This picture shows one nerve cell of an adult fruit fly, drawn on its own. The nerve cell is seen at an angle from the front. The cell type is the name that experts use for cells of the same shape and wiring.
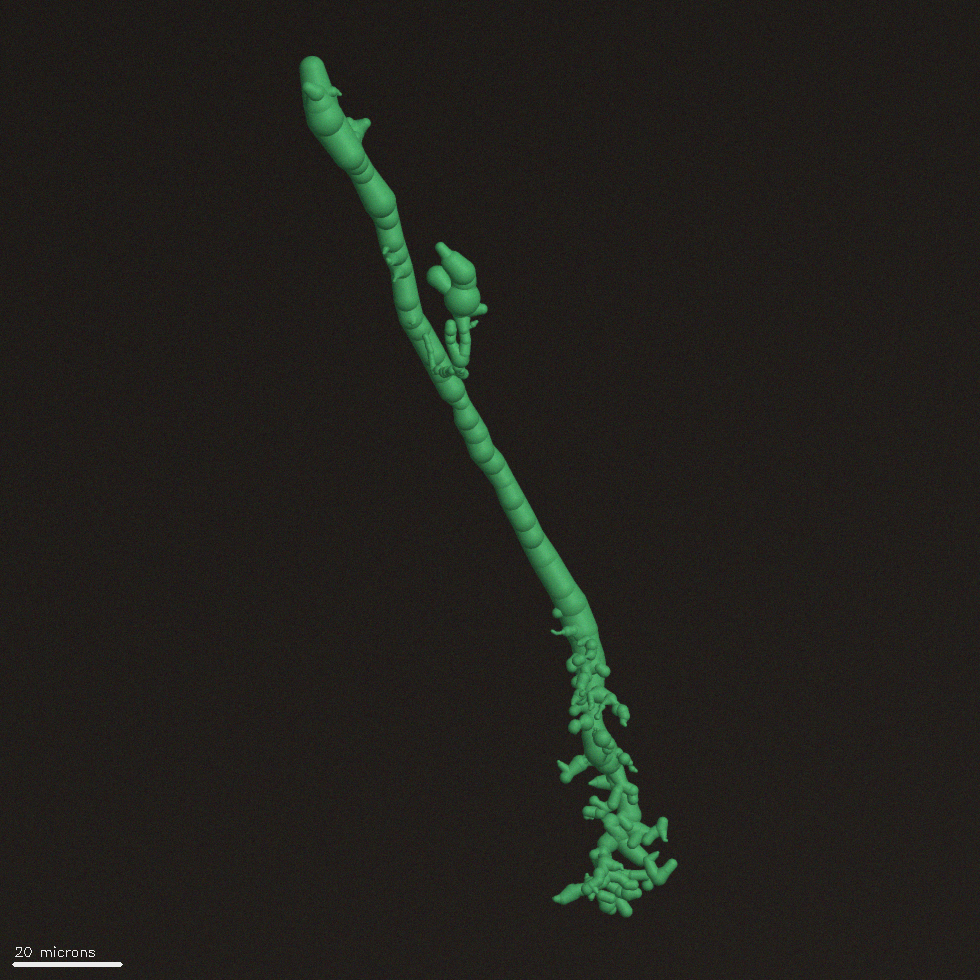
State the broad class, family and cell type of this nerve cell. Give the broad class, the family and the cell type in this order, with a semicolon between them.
visual projection neuron; OCG; OCG01a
